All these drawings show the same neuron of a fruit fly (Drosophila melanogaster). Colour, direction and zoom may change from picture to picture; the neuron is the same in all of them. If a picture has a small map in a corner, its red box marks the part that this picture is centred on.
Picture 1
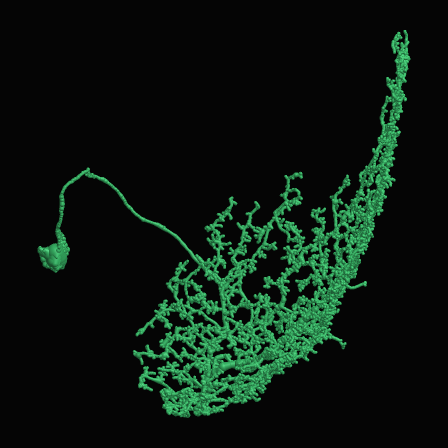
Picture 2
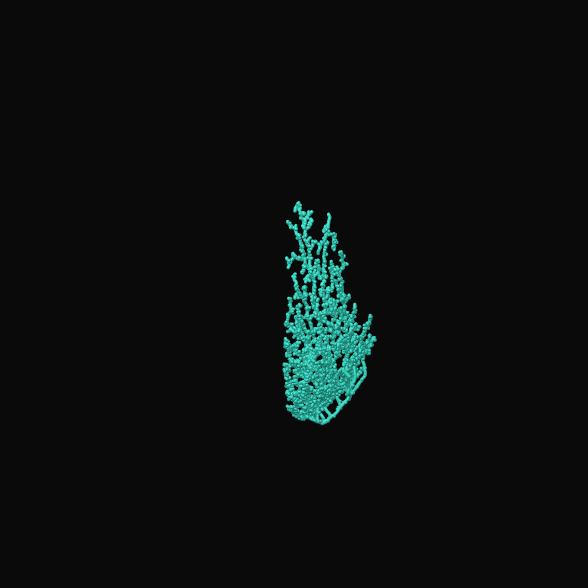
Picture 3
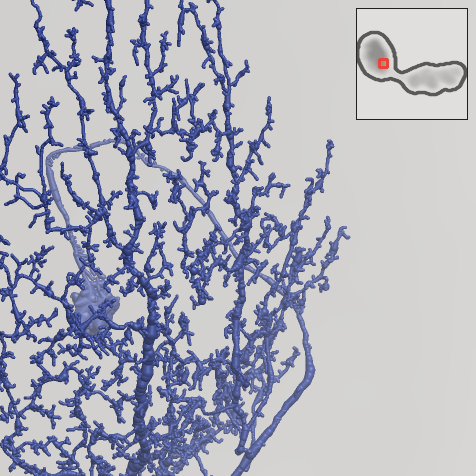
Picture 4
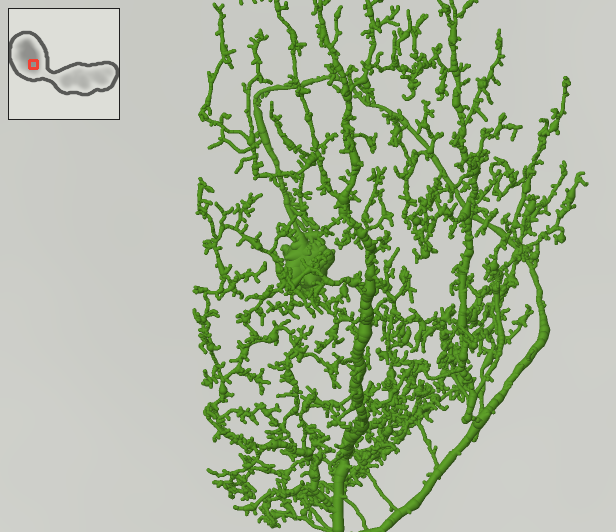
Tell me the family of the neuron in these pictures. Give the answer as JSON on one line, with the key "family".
{"family": "Li"}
